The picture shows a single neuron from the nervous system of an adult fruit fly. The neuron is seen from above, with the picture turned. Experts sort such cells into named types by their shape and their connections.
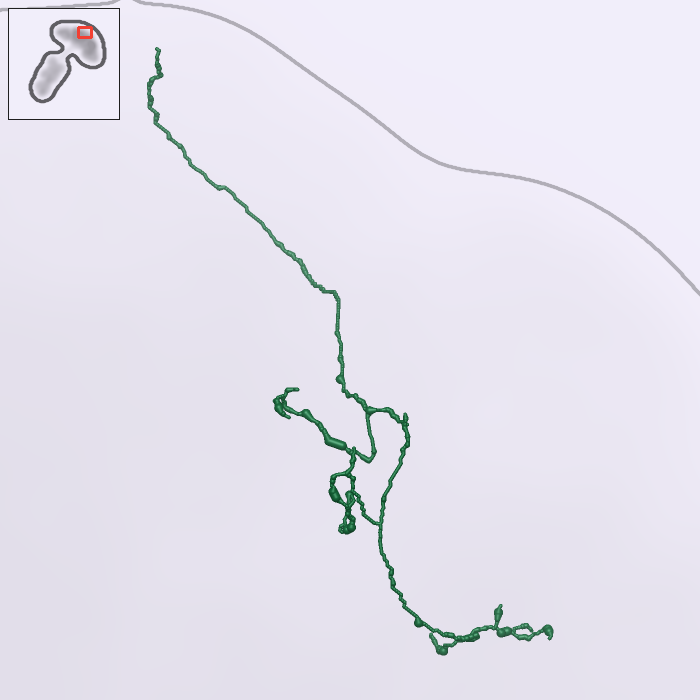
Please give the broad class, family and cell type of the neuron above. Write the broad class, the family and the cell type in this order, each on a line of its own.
sensory neuron entering the brain
class olfactory
ORN_DM1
